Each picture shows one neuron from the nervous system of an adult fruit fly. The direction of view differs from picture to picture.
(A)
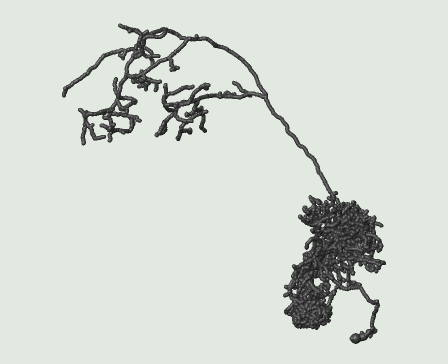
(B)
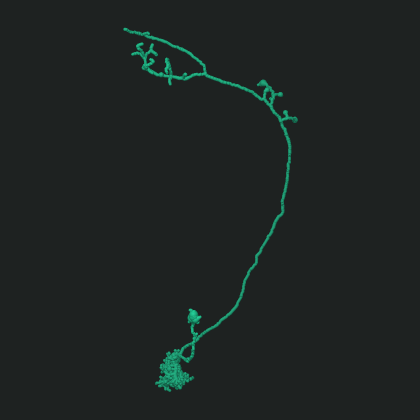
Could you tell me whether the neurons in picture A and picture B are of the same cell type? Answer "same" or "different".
different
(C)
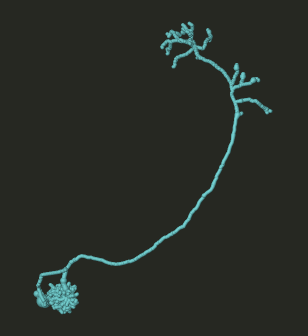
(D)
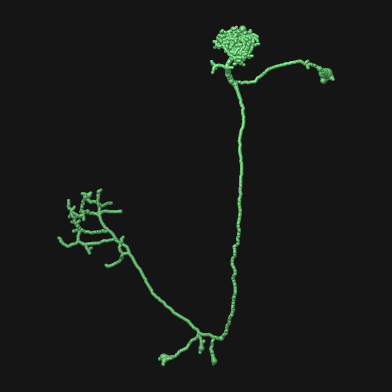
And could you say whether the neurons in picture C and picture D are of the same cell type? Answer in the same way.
same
